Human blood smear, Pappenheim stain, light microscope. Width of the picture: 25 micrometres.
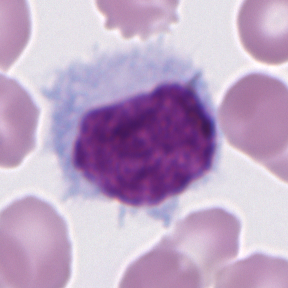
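Hairy cell, peripheral blood smear. Cell about 15 micrometres across. Fine hair-like threads of cytoplasm stick out from the cell's edge. Cytoplasm pale greyish blue, its widest band on the upper left side of the nucleus. Nucleus a single undivided mass without lobes, oval in outline, about 13 by 10 micrometres. Nucleus lies toward the lower right of the cell and fills about 60% of its area.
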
